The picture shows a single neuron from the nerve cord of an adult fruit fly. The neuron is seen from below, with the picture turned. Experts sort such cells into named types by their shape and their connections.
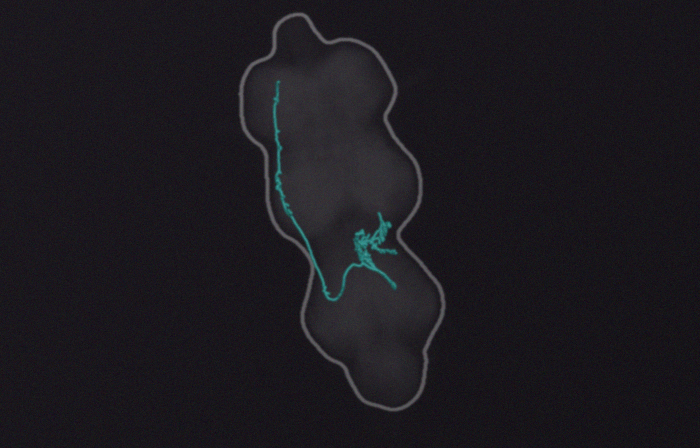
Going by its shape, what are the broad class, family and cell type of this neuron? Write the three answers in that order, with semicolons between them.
nerve-cord intrinsic neuron; hemilineage 19B; IN19B013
